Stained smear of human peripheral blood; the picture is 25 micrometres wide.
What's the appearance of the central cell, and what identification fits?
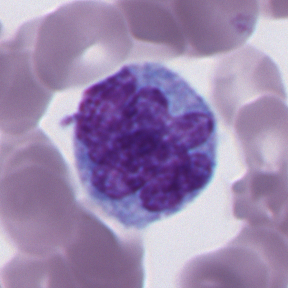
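Outline first: the cell is roughly round. Next, the nucleus is irregularly folded into several lobes and fills most of the cell. Then the cytoplasm, which is pale grey-blue. Last, the name: monocyte.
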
